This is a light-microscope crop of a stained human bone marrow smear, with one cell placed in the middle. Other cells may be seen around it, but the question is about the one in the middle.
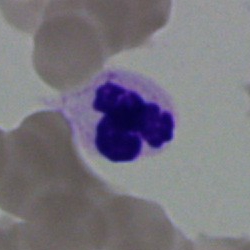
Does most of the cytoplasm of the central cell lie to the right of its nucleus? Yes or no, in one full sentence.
No, most of the cytoplasm lies to the left of the nucleus.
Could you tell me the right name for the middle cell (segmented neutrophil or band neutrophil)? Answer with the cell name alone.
segmented neutrophil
